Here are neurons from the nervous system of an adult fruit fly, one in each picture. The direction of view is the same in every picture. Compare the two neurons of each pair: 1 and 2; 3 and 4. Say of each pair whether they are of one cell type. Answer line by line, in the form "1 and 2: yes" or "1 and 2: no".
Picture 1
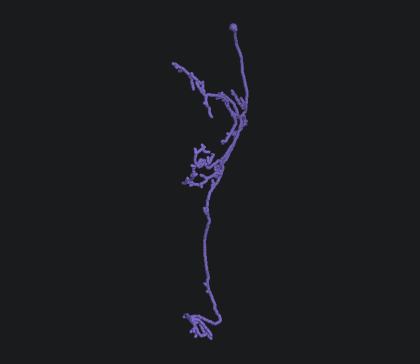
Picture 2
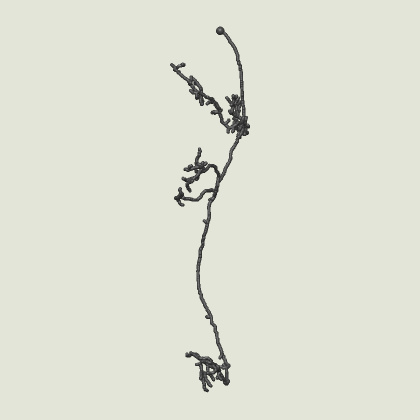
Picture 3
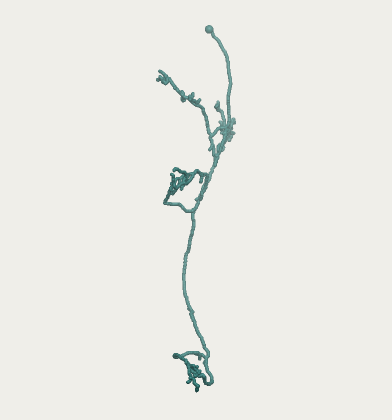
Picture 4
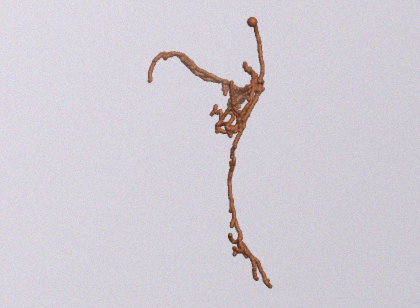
1 and 2: yes
3 and 4: no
